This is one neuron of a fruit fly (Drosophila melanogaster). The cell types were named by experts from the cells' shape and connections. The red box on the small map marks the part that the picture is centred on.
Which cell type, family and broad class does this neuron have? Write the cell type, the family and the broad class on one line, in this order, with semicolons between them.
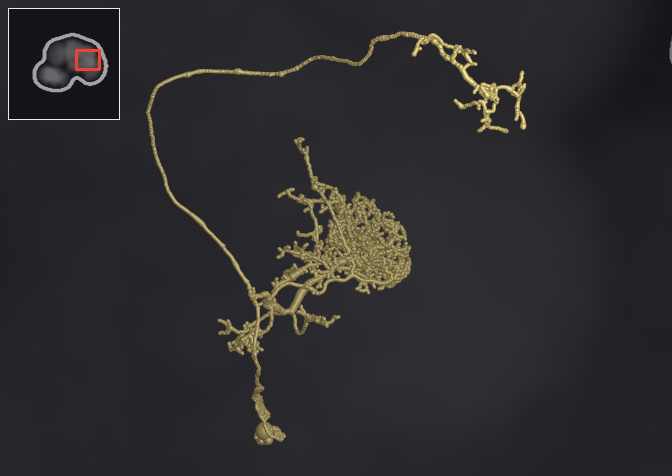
M_vPNml63; hemilineage ALv1; central-brain intrinsic neuron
